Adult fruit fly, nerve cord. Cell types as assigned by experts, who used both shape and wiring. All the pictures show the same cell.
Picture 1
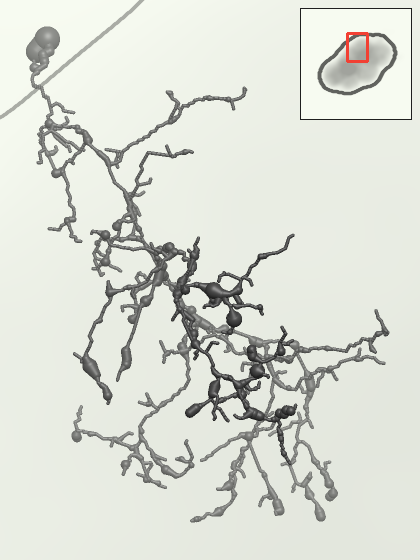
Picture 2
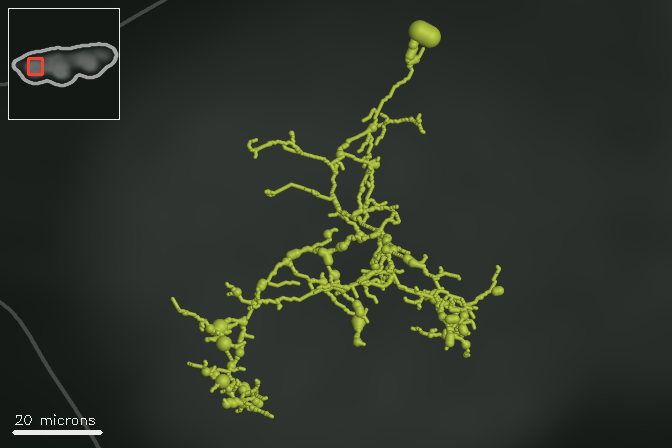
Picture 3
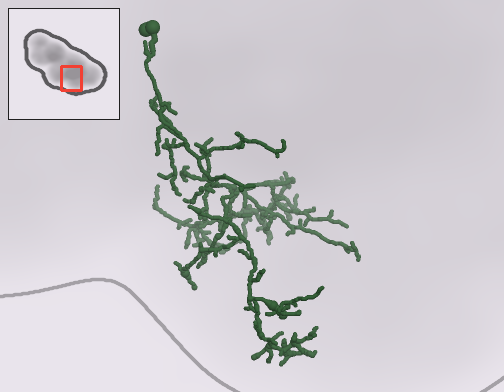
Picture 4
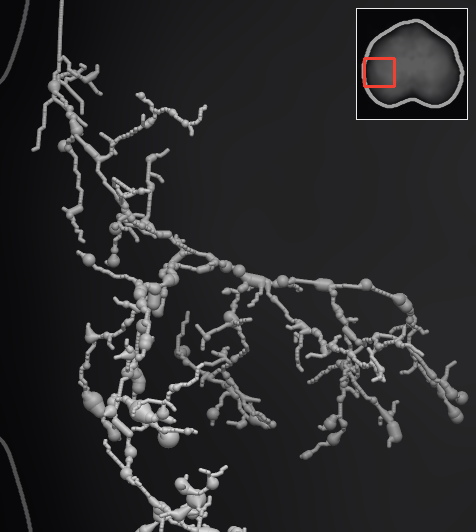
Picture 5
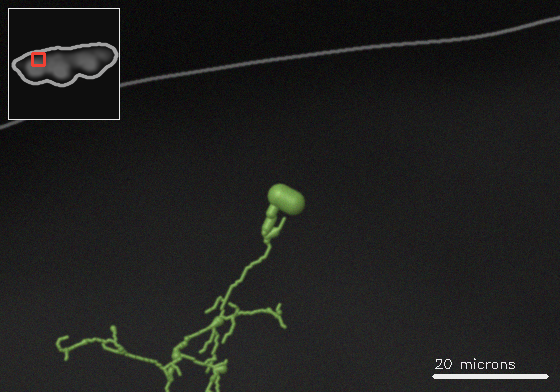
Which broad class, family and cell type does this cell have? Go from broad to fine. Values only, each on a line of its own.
nerve-cord intrinsic neuron
hemilineage 19A
IN19A096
